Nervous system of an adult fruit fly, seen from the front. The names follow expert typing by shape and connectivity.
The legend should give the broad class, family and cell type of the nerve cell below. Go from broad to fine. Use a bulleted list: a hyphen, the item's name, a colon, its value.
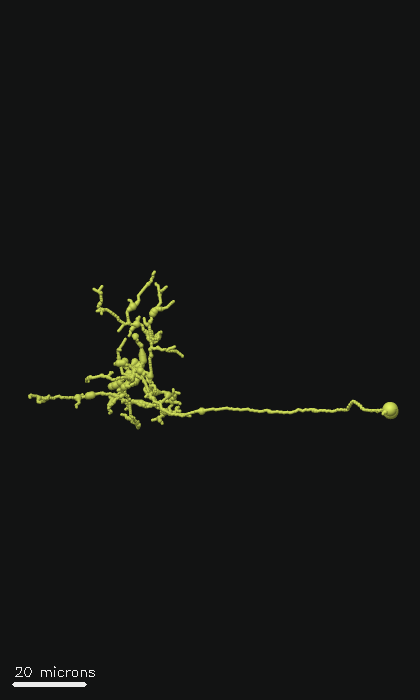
- broad class: nerve-cord intrinsic neuron
- family: hemilineage 14A
- cell type: IN14A105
